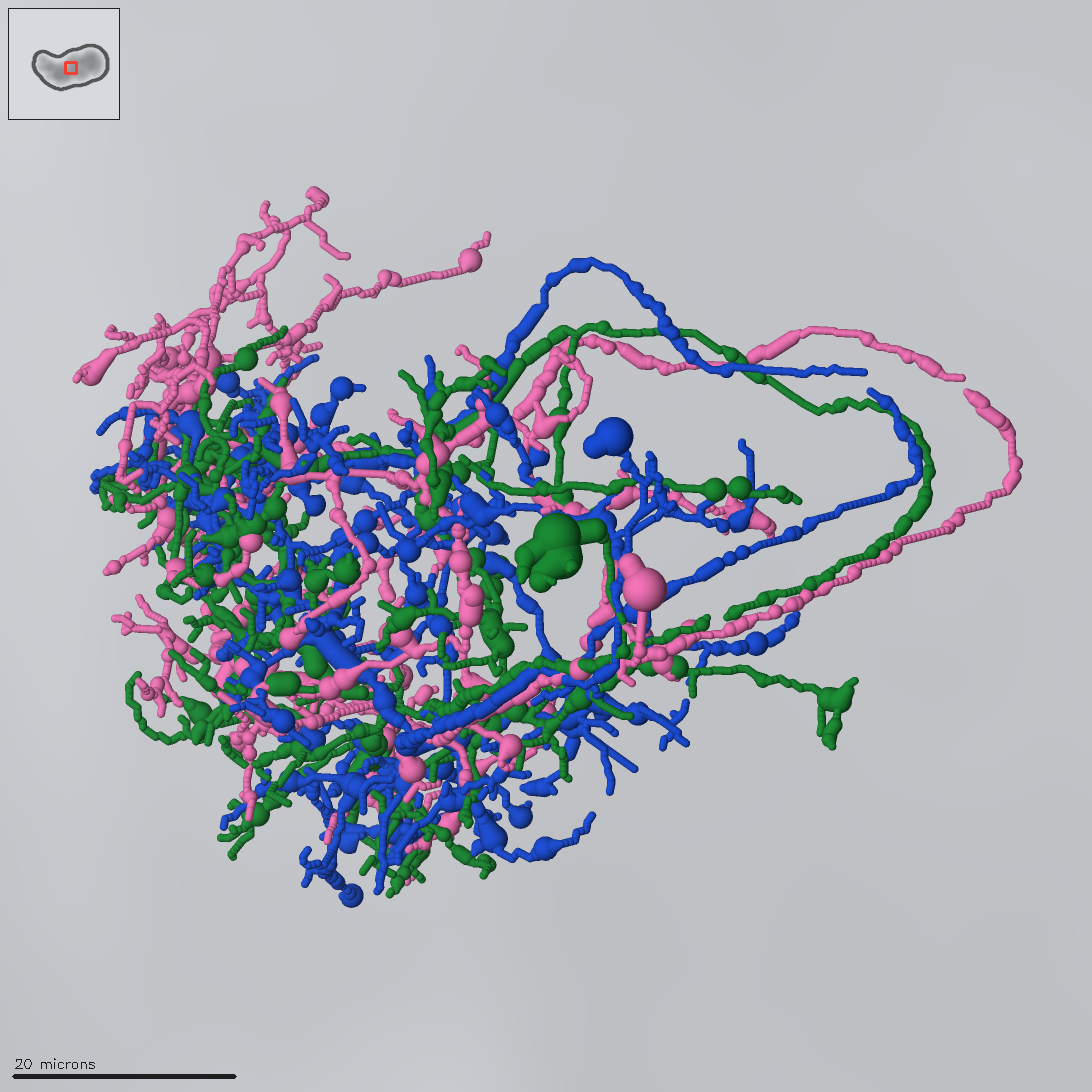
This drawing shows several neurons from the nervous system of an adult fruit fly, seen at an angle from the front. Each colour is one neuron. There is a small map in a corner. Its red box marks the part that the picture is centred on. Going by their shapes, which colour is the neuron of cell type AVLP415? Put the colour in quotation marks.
"blue"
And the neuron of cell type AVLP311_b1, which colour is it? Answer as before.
"green"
